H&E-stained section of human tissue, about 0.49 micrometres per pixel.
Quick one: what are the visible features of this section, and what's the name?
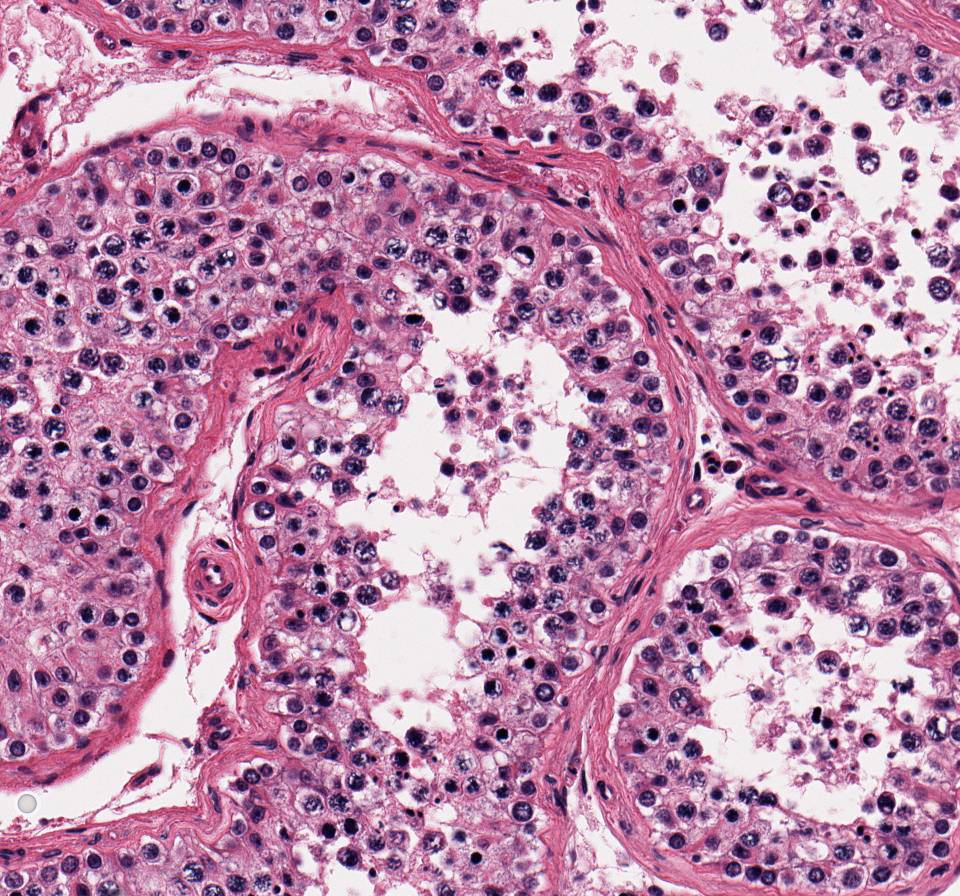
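You've got several rounded tubules cut across filling the field, packed close, with only thin strips of stroma between them. Each one's bounded by a pink fibrous layer holding flattened, elongated dark nuclei. Plenty of the lining cells have large round nuclei with coarse, clumped chromatin, and small, dense, very dark round nuclei are scattered among the cells nearer the tubule centres. It's testis.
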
